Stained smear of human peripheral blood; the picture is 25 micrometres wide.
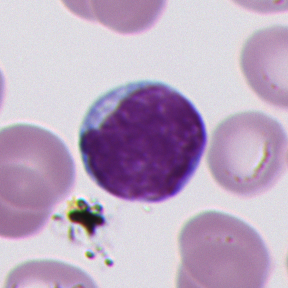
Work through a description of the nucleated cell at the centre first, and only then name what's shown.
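First, the outline: round and smooth. Then the chromatin, which is dense and stains dark purple. Around it there's just a scant rim of pale blue-grey cytoplasm, widest at the upper left. Putting that together, this is a typical lymphocyte.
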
